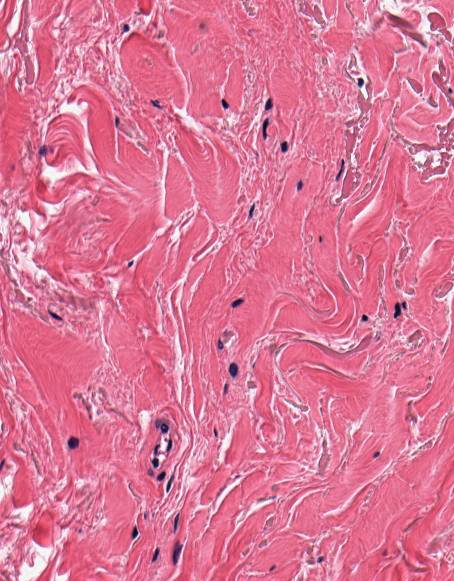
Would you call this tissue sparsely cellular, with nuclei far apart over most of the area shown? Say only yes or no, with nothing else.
Yes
